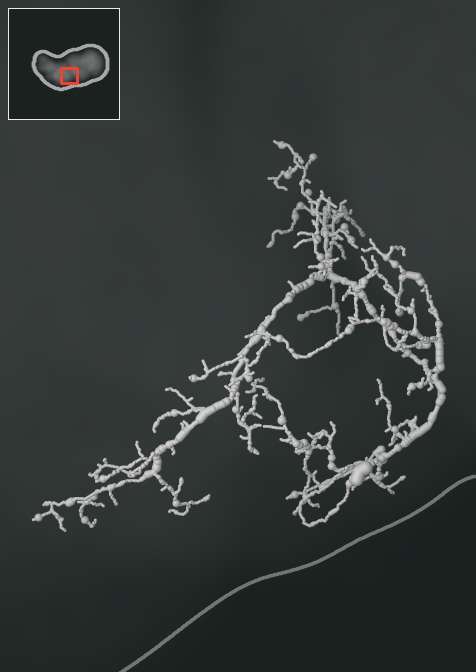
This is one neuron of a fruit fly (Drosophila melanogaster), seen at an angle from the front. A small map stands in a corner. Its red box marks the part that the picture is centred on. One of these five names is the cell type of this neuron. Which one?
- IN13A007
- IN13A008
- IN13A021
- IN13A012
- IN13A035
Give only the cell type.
IN13A035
